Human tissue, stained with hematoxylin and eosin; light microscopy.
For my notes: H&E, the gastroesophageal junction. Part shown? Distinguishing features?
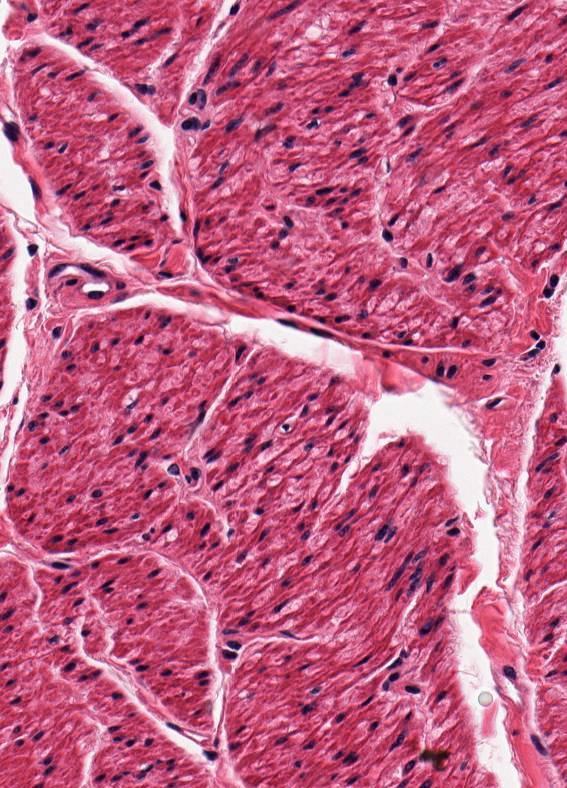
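Smooth muscle makes up this field. Its bundles are separated by thin connective tissue septa, and the cells of neighbouring bundles run in different directions.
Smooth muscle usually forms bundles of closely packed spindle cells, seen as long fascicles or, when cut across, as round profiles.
The nuclei are elongated, dark purple and blunt-ended; the cytoplasm is bright pink, without cross-striations.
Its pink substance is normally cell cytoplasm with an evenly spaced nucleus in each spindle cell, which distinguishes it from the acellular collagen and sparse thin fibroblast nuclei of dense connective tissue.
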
